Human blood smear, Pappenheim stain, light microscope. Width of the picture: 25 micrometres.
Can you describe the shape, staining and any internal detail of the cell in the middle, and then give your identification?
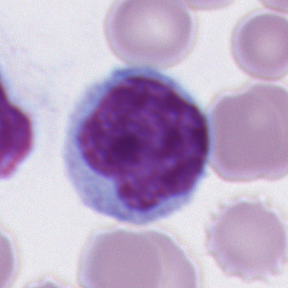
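Looking at the nucleus first, it is roughly round, with a shallow notch along its lower edge. The cytoplasm is pale blue, and its rim is widest on the left side. I can make out no granules in it, and no vacuoles either. This is a typical lymphocyte.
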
